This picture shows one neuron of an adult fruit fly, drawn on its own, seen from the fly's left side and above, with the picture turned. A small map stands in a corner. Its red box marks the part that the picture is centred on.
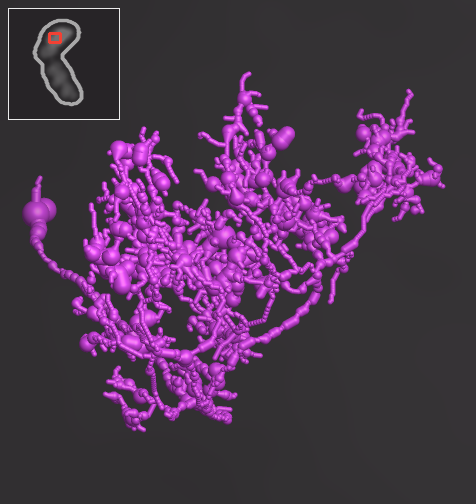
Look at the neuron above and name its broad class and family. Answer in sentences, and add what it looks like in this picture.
It is an optic-lobe intrinsic neuron. The family is Pm. Its cell body lies on the left of the picture. As drawn here it is about as wide as it is tall.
